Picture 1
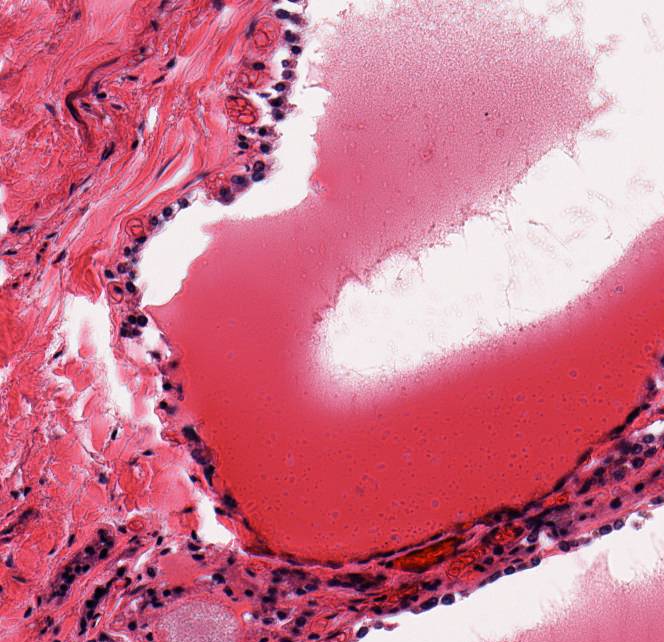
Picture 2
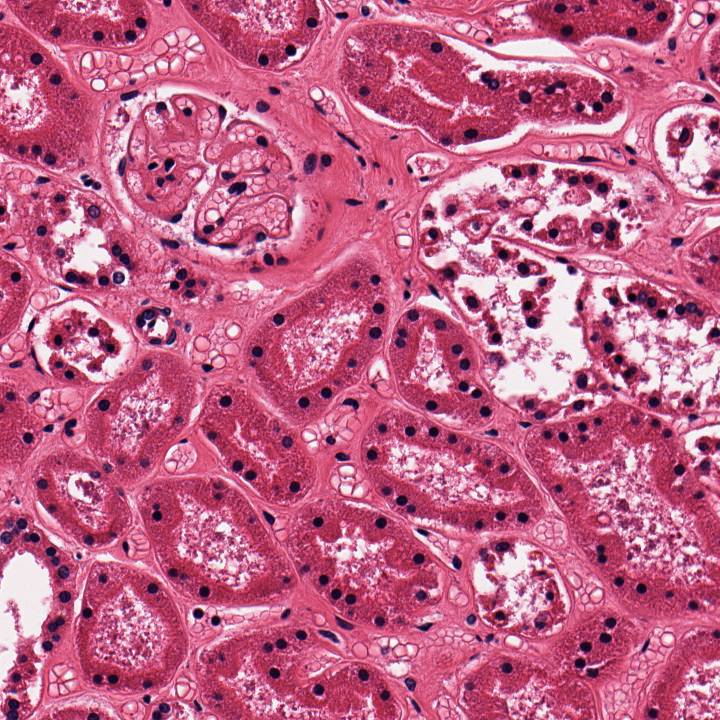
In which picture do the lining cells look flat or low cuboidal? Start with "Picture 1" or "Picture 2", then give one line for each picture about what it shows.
Picture 1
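What picture 1 shows: The space is lined by a single layer of flattened to low cuboidal cells.
What picture 2 shows: The tubules are lined by a single layer of tall cells with abundant, deeply eosinophilic, granular cytoplasm.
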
